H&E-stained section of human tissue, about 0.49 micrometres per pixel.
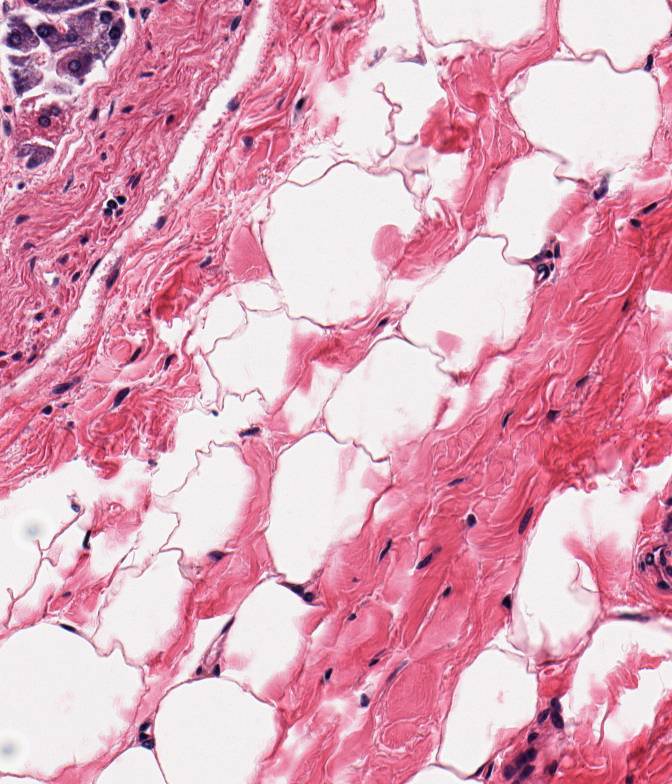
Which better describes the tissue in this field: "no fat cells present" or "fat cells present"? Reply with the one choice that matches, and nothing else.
Fat cells present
